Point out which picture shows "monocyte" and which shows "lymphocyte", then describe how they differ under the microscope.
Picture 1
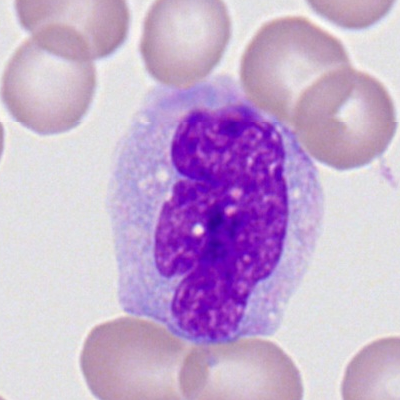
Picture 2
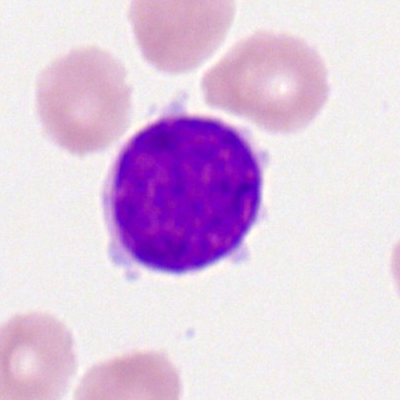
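Picture 1 shows a monocyte; picture 2 shows a lymphocyte. The monocyte has an irregular outline, whereas the lymphocyte's outline is round. The monocyte nucleus is folded, with several indentations along its edges.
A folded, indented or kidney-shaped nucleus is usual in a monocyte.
In the lymphocyte, the chromatin is dense dark purple with a coarse, clumped texture, and no distinct nucleolus is visible. The monocyte cytoplasm is pale greyish blue and contains fine, faint granules and a few small clear vacuoles.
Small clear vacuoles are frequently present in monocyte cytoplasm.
The lymphocyte cytoplasm forms only a very thin pale blue rim around the nucleus and shows no granules.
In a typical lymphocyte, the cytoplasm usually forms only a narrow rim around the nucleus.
Small pale bluish projections extend from the lymphocyte surface, most clearly at the top and lower left. Red cells press against the top and bottom of the monocyte.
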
